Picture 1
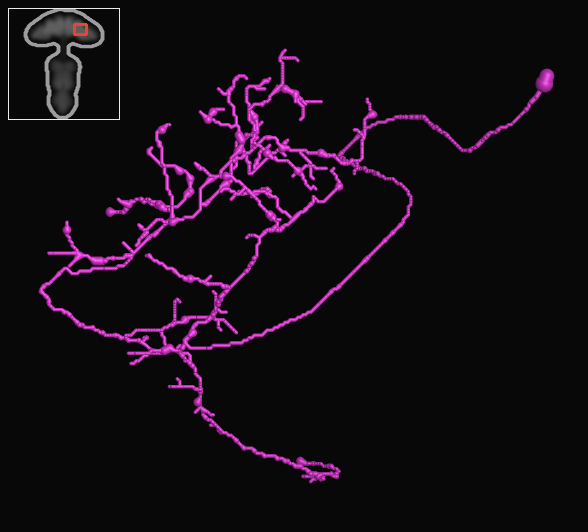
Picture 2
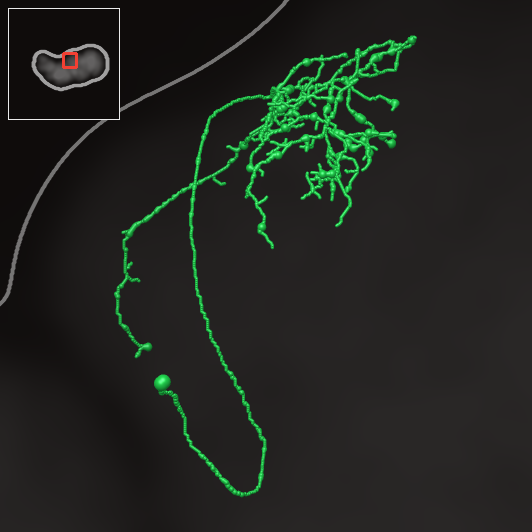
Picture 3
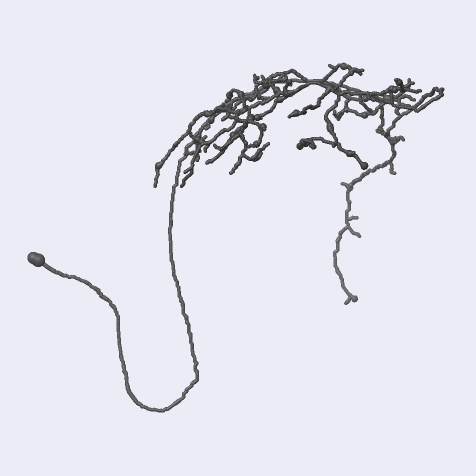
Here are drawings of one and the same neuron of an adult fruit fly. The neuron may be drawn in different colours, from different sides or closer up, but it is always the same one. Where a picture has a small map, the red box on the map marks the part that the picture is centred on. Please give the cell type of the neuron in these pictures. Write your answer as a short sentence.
The cell type is SLP089.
